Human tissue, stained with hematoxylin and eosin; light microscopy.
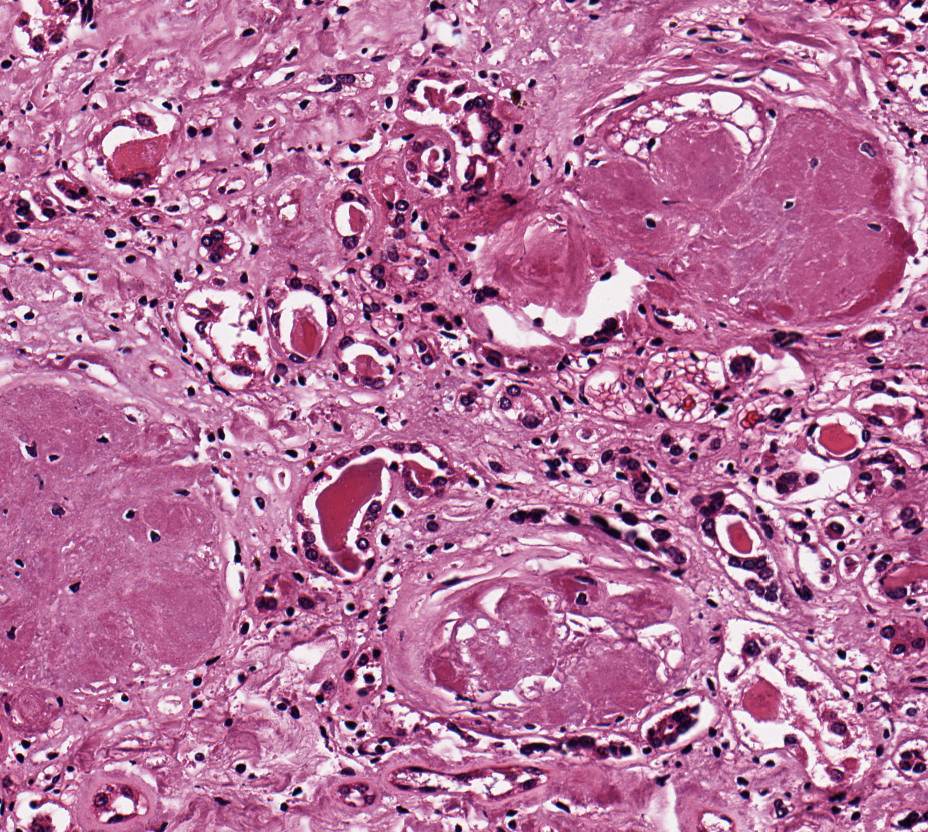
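Renal cortex. Between the large nodules, pink with only a few scattered small nuclei, lie small tubules lined by single-layer cuboidal cells, mostly centre and right. Many, I note, carry dense, homogeneous, deep red-pink casts. Loose pale pink tissue with scattered small dark nuclei lies between tubules.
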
